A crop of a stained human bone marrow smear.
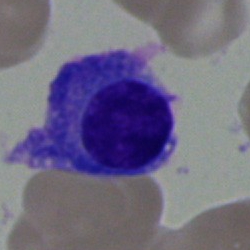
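Plasma cell in a stained human bone marrow smear. The nucleus lies off-centre toward the right, with most of the cytoplasm to its left. The outline is irregular and ragged, bearing tag-like projections on the left, and a pale pinkish tag projects from the top edge of the cytoplasm.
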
